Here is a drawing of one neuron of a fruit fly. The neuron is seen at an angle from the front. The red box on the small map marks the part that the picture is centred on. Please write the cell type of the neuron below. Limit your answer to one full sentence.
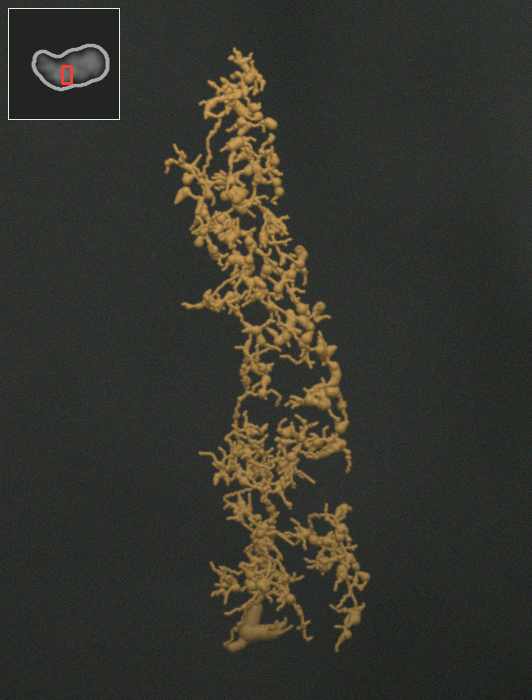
Within the cell type Pm3 sits this neuron.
